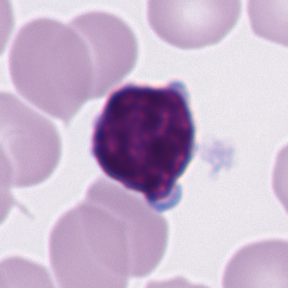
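Typical lymphocyte in a stained smear of peripheral blood. Its outline is roughly round, with a few blunt corners. The nucleus is one unlobed, dark purple mass filling nearly the whole cell, with no nucleolus visible. Small pale blue bulges protrude at the upper right and lower right.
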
